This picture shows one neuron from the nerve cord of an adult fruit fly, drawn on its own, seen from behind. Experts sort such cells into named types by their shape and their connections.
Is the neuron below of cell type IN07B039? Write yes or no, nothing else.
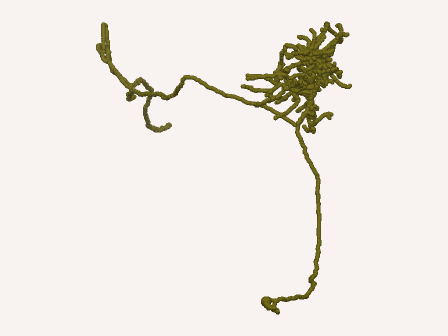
no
